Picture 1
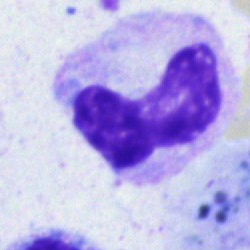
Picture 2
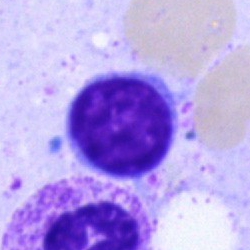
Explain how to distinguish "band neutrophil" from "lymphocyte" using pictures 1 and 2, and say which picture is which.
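Identification: picture 1 is the band neutrophil, picture 2 the lymphocyte. Nucleus shape: the band neutrophil's is bent like a bean, hollow side facing upward toward a pale area of cytoplasm.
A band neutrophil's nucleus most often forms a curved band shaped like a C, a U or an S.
Cytoplasm: the band neutrophil's is pale lilac, while the lymphocyte has only a thin rim around the nucleus.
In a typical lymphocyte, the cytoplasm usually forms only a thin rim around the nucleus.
Chromatin: dark purple in both, dense in the band neutrophil with no nucleolus seen, clumped in the lymphocyte with paler patches between clumps. Outline: smooth in both, the band neutrophil's lacking spiky projections and the lymphocyte's round. Granules: none in the lymphocyte's cytoplasm, though a cell packed with purple granules lies just below and to the left of the lymphocyte.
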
